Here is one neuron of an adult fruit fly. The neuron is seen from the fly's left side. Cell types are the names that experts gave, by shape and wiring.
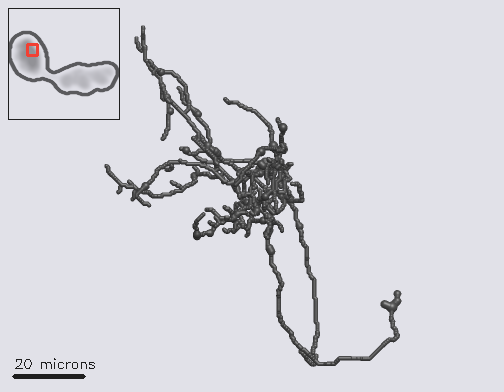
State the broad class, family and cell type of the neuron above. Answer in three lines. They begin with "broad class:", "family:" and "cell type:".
broad class: central-brain intrinsic neuron
family: hemilineage VPNp&v1_ventral
cell type: PLP185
